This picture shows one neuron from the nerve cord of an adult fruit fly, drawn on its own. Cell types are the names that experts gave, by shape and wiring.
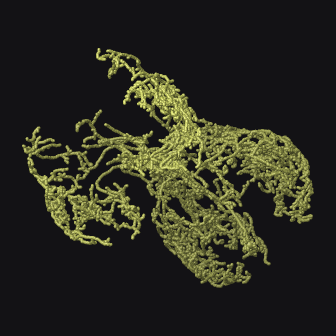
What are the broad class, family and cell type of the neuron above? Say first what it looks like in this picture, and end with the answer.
The picture shows dozens of branch ends. In this view it is about as wide as it is tall. It is a nerve-cord intrinsic neuron. The family is hemilineage 00A. The cell type is IN00A001.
